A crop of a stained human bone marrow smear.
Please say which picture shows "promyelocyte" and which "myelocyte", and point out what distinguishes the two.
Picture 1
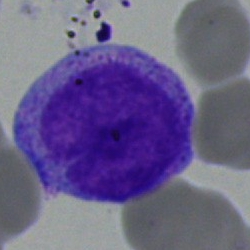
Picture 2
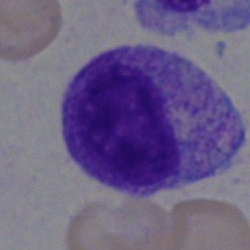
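Take picture 1 first: that's a promyelocyte, and picture 2 is a myelocyte. Compare the colours: the promyelocyte's cytoplasm is blue, the myelocyte's a pale bluish-lilac.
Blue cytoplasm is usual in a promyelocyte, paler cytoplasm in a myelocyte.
In the promyelocyte the chromatin is fine and evenly spread across the nucleus, whereas the myelocyte's nucleus stains a dark, fairly dense purple. The myelocyte's moderate amount of cytoplasm lies mostly on the right side of its nucleus, with a paler patch just right of the nucleus. The promyelocyte is roughly round with a smooth edge, and you won't find any vacuoles in its cytoplasm. Small dark dots and a dark clump lie just above its upper edge, while the myelocyte has red cells just below its lower edge.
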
